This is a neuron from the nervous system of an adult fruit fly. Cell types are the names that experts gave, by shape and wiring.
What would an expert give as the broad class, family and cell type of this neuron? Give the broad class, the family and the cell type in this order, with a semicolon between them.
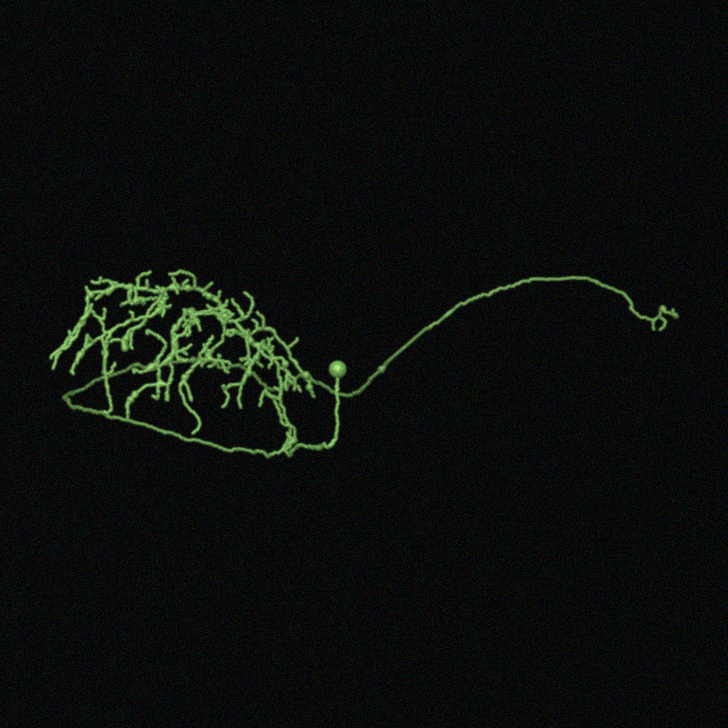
visual projection neuron; MeTu; MeTu3b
